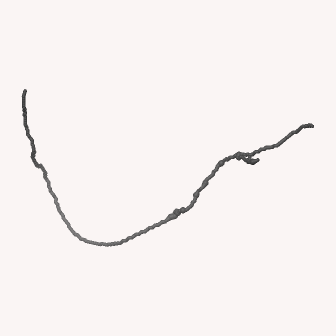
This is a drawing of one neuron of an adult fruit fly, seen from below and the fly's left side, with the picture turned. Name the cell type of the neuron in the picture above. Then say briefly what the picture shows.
Its cell type is HRN_VP4. This is a sensory neuron entering the brain. The drawing shows no cell body. There are a dozen or fewer branch ends.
